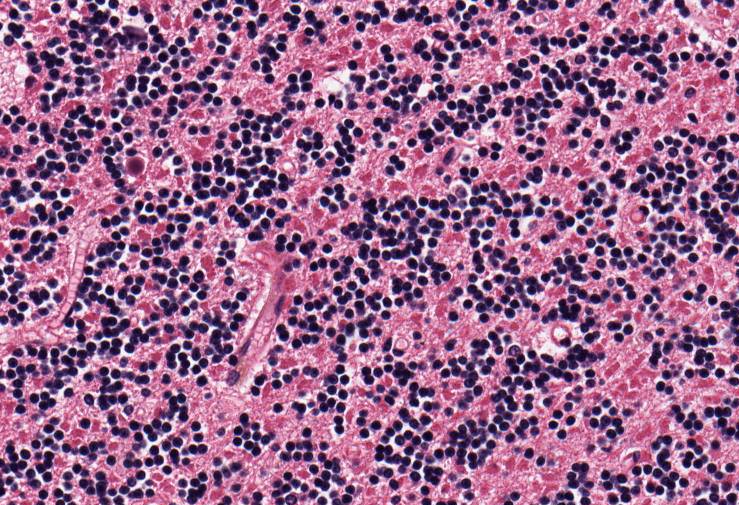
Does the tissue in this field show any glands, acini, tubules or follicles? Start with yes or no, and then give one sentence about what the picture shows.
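No. No glands, tubules or epithelium are present anywhere in the field.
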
